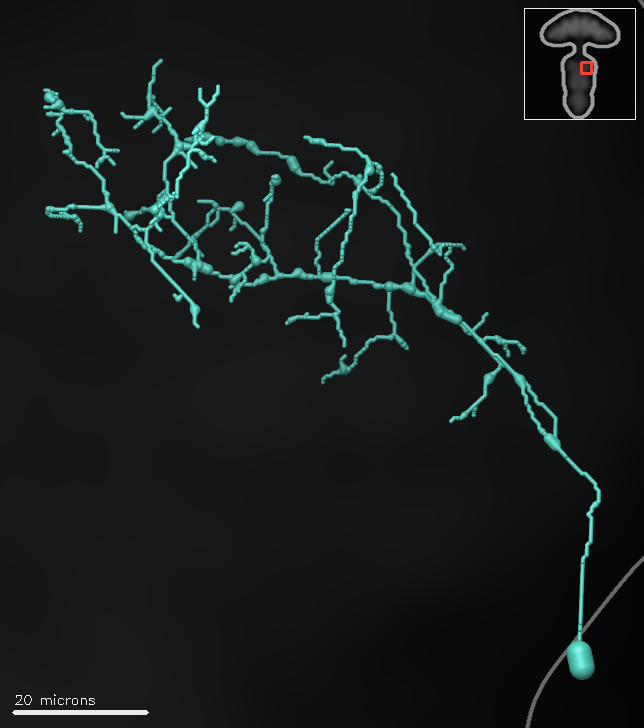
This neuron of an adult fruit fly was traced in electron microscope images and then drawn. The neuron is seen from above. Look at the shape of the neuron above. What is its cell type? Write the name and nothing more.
IN20A.22A089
